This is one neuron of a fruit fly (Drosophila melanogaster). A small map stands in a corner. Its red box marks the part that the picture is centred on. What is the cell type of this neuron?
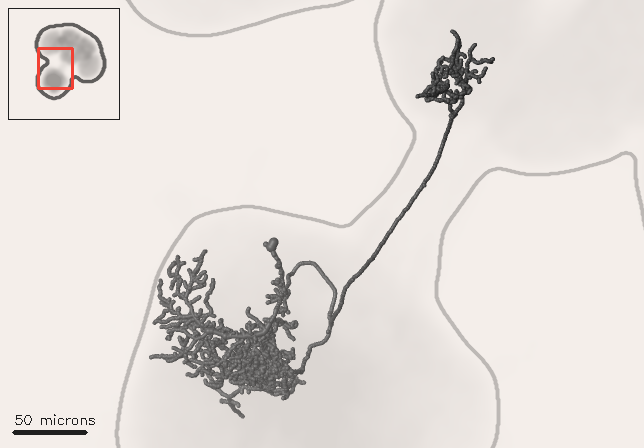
ANXXX041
